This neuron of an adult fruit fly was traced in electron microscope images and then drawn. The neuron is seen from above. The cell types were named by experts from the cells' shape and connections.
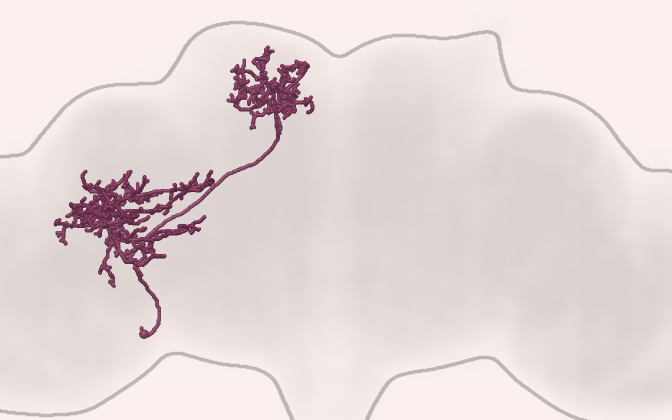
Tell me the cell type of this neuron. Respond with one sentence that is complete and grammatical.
By type, the neuron is LHPV7c1.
